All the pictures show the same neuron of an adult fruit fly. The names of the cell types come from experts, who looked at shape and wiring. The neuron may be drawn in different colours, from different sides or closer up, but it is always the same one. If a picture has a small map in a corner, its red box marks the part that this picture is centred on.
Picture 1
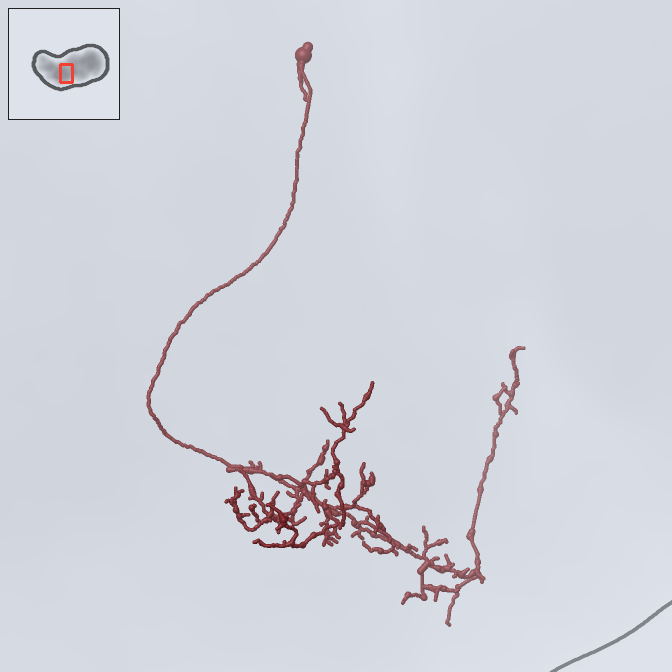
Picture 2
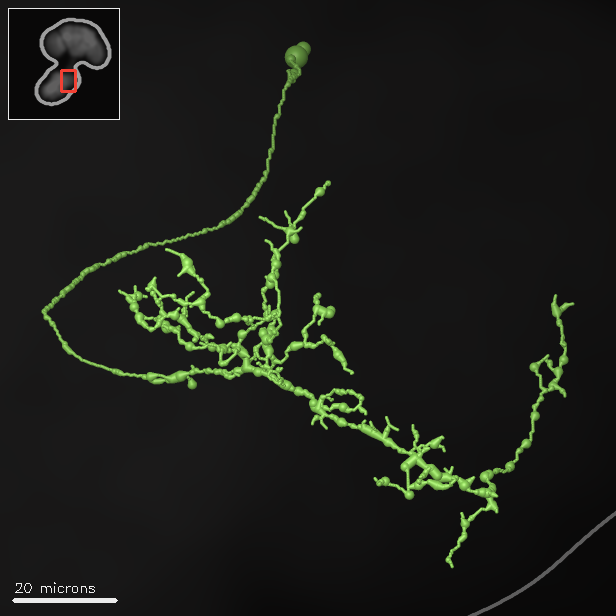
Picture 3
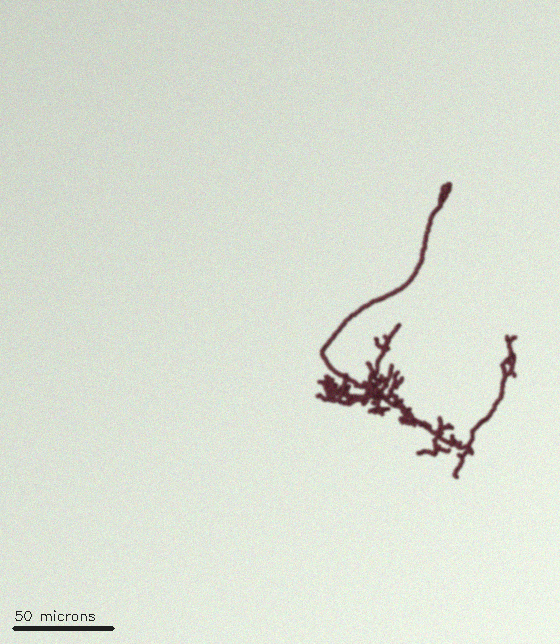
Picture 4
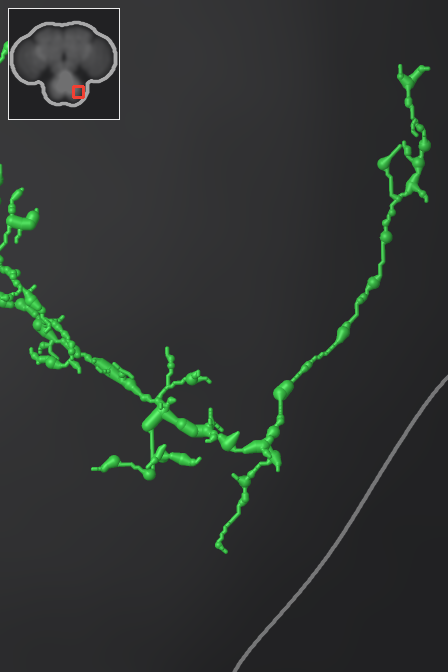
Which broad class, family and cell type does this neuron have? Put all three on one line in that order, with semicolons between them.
nerve-cord intrinsic neuron; hemilineage 23B; IN23B024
